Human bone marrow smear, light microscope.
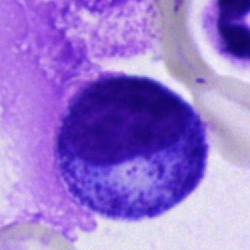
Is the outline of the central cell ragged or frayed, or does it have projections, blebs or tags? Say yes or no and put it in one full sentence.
No, there are no projections, blebs or tags; the cell's outline is smooth.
